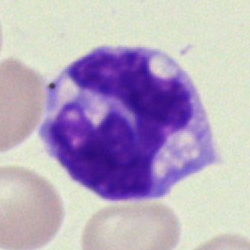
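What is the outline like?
Irregular and angular, with a pointed corner on the right side.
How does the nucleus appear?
Folded, with a pale cleft cutting in from the left.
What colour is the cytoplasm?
Pale lilac-blue, with a cluster of several small clear vacuoles in the lower right.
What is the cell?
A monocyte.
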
